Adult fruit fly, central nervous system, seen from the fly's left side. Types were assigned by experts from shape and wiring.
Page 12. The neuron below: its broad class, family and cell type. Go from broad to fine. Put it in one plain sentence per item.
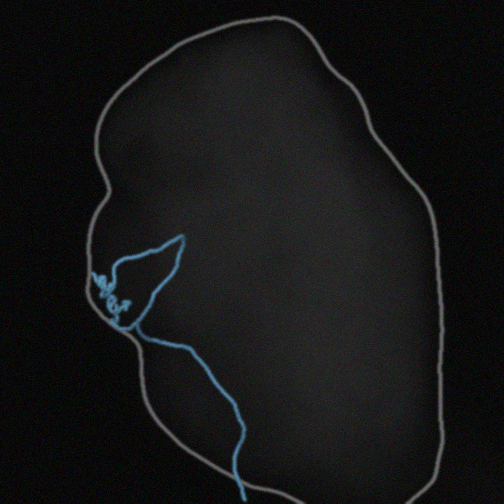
A sensory neuron entering the brain of class olfactory, type ORN_VA7l.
